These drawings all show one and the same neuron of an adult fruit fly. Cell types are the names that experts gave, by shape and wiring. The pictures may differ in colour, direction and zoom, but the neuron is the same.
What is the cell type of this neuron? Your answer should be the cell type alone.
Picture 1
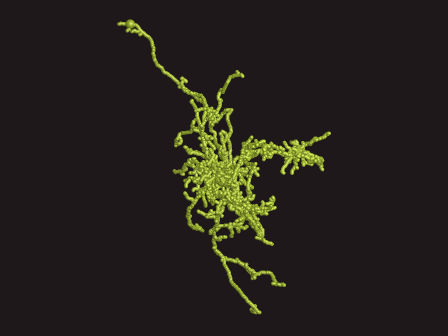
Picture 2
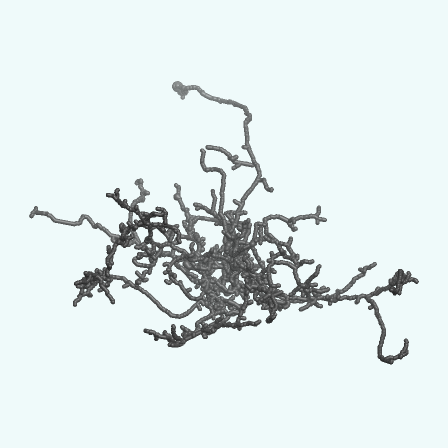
PLP004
